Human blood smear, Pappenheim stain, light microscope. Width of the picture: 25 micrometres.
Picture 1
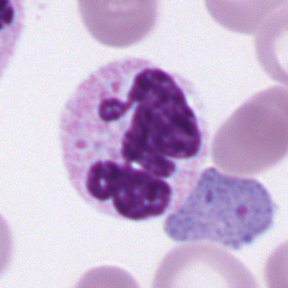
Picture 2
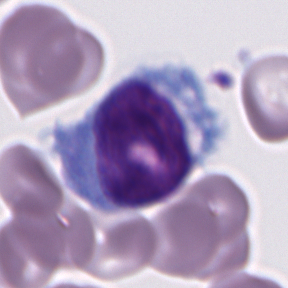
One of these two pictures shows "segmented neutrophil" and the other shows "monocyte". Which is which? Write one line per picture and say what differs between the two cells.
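Picture 1 is a segmented neutrophil. Fine pinkish granules are scattered evenly through the cytoplasm.
Picture 2 is a monocyte. No granules are visible in the cytoplasm.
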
